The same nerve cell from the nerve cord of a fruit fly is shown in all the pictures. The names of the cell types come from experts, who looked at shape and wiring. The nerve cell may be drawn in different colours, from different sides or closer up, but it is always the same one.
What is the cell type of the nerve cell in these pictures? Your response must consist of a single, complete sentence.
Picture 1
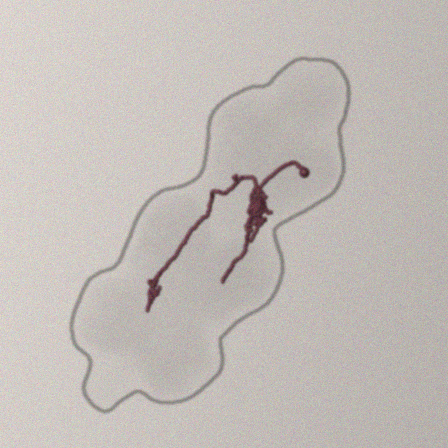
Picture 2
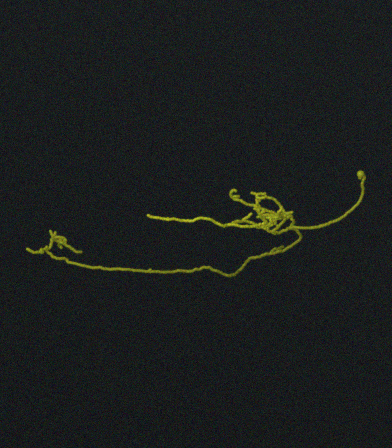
The nerve cell here falls under cell type IN07B100.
